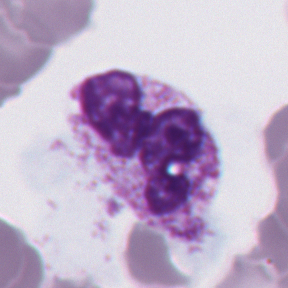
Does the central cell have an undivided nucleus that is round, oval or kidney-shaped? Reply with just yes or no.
No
